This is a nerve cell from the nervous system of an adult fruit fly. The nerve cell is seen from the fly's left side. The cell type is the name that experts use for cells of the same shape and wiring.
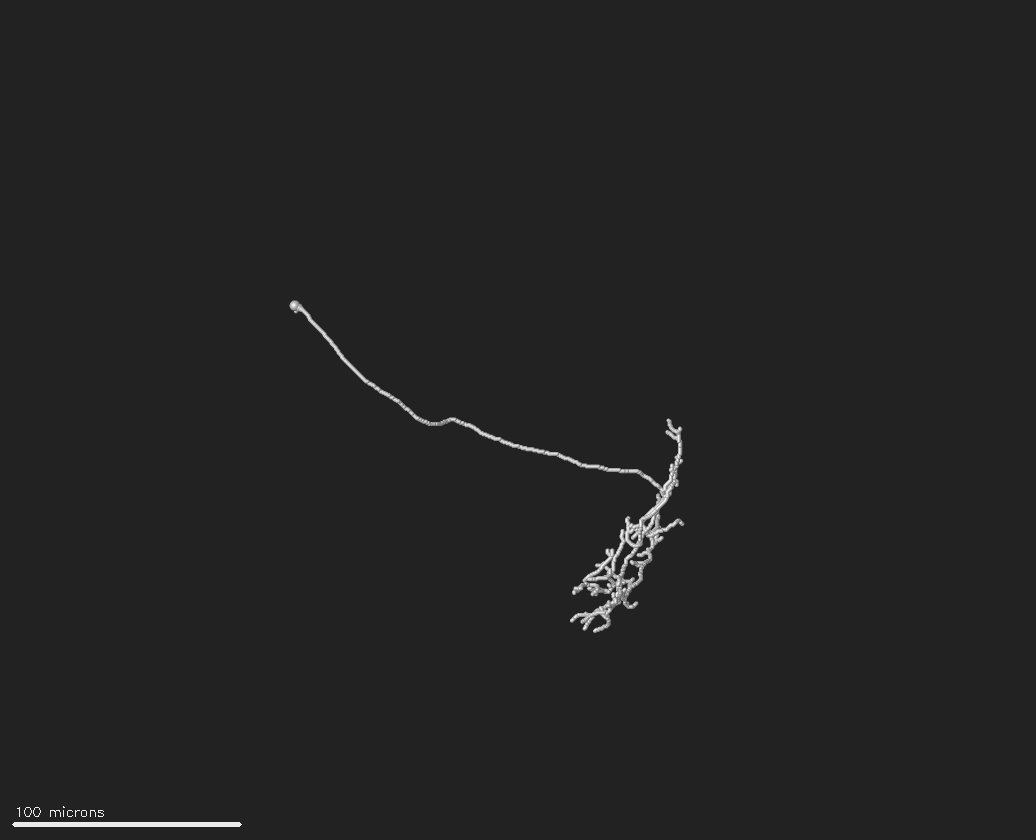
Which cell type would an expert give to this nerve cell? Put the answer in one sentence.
The cell type is AMMC002.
